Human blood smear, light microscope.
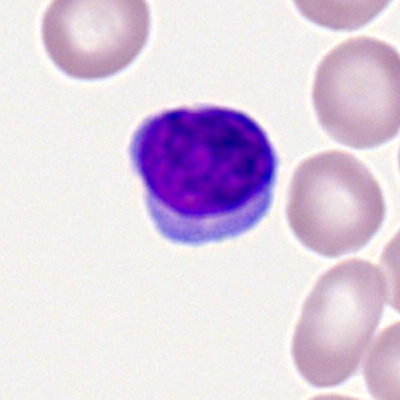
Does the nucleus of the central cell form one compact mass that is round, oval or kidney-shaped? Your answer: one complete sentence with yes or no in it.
Yes, it is a single compact round, oval or kidney-shaped nucleus that this cell has.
